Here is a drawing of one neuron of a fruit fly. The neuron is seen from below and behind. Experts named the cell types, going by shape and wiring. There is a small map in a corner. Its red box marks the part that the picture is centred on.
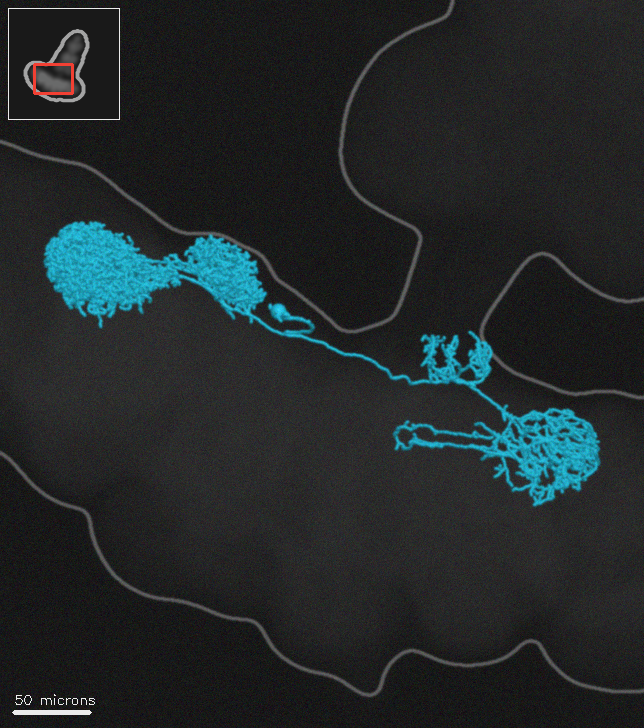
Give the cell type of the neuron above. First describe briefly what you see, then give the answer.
From left to right in the picture it spans about 350 microns. Dozens of branch ends can be seen. Its broad class is central-brain intrinsic neuron. The cell type is LHPV12a1.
